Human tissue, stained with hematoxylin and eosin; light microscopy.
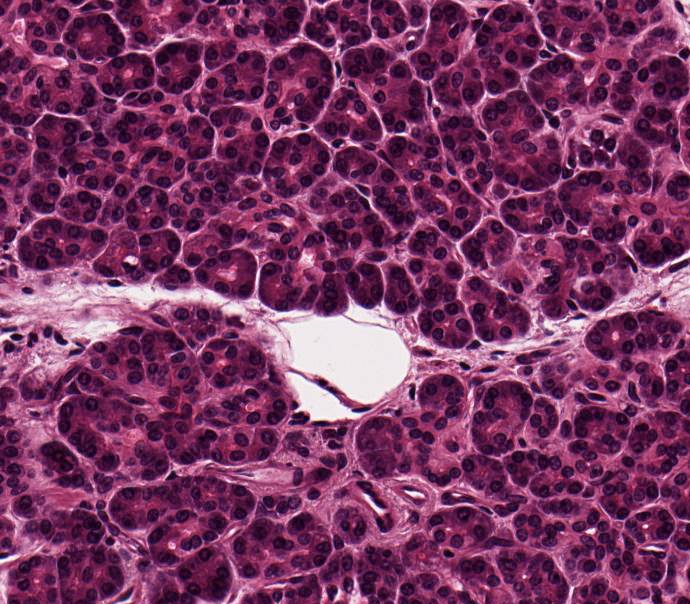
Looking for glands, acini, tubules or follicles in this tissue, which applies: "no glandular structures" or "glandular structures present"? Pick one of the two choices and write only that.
Glandular structures present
